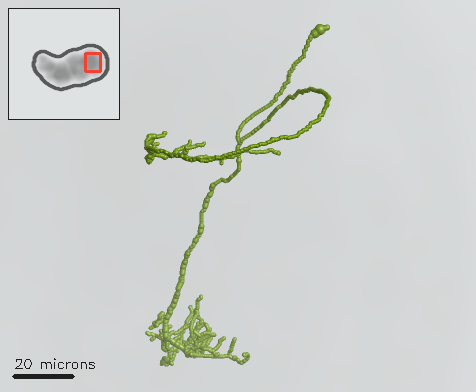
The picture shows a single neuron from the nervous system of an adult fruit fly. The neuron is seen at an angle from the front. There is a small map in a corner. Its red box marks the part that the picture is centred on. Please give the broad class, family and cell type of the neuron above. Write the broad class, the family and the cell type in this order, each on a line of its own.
visual projection neuron
hemilineage VPNd3
LC6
